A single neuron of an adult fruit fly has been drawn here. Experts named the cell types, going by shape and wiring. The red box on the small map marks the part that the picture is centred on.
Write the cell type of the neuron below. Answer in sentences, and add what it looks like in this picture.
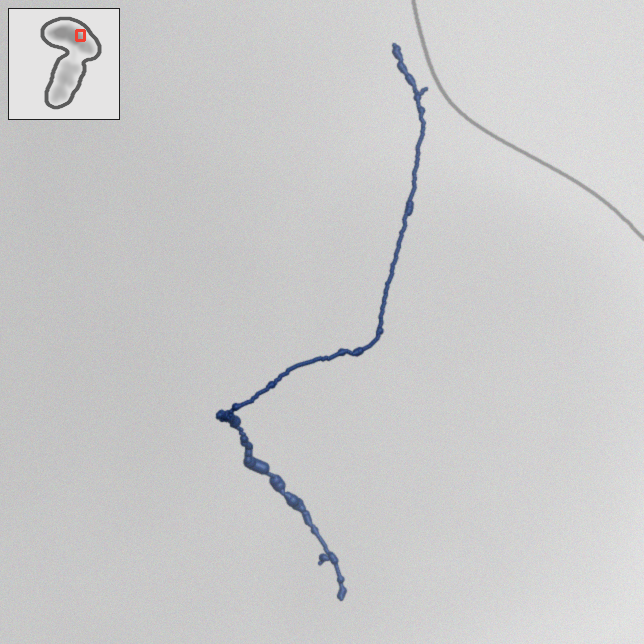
The cell type is JO-CA1. It is a sensory neuron entering the brain. It lies in the brain. No cell body is drawn. There are a dozen or fewer branch ends.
